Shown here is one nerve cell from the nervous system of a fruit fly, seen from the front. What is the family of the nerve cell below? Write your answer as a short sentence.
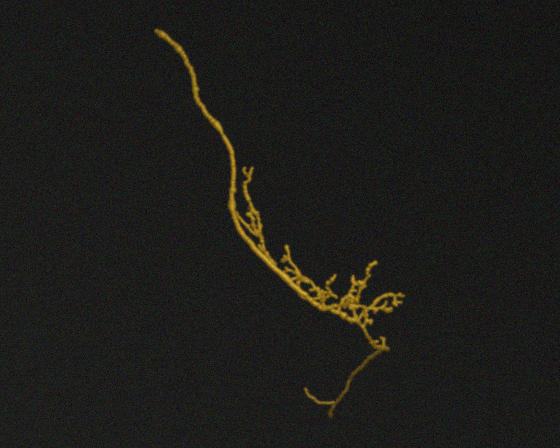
The family is class mechanosensory tactile.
